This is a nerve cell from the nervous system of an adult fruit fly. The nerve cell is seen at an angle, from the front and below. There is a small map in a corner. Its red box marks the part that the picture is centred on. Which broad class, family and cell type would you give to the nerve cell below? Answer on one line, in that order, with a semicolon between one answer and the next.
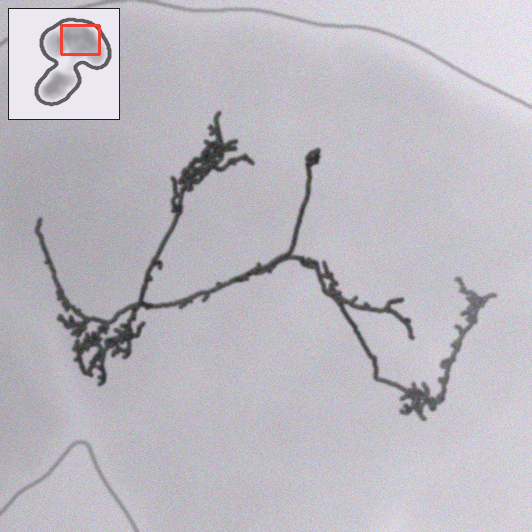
central-brain intrinsic neuron; hemilineage WEDd2; WED081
